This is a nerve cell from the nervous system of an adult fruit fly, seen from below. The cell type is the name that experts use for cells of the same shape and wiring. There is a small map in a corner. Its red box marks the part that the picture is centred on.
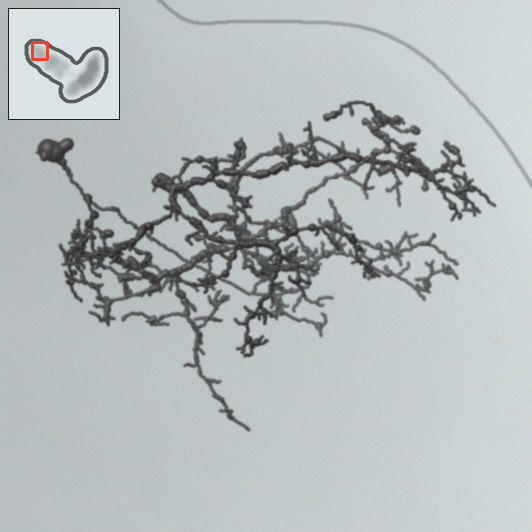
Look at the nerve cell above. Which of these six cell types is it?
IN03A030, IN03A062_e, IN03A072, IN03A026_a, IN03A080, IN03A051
IN03A026_a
